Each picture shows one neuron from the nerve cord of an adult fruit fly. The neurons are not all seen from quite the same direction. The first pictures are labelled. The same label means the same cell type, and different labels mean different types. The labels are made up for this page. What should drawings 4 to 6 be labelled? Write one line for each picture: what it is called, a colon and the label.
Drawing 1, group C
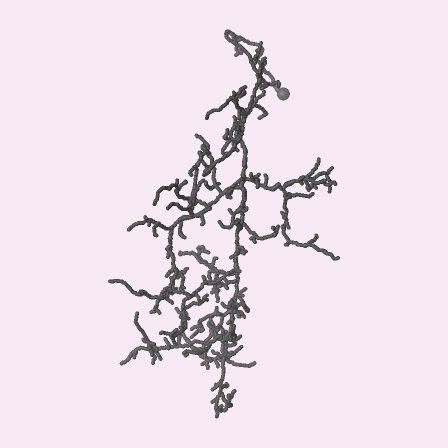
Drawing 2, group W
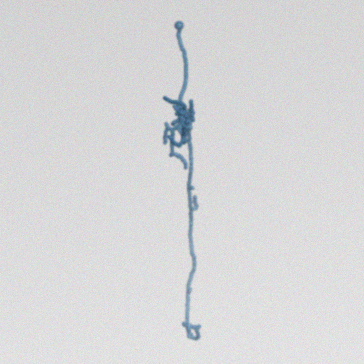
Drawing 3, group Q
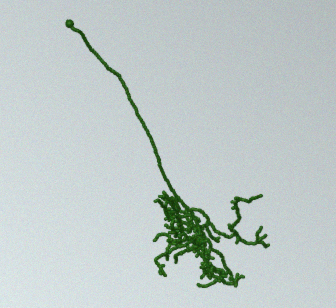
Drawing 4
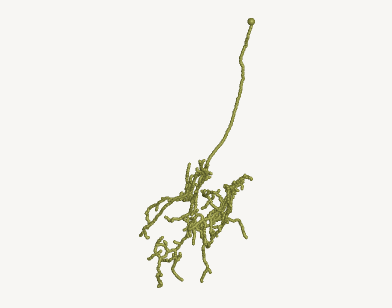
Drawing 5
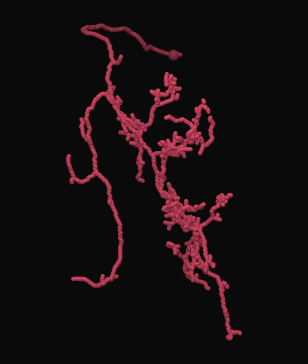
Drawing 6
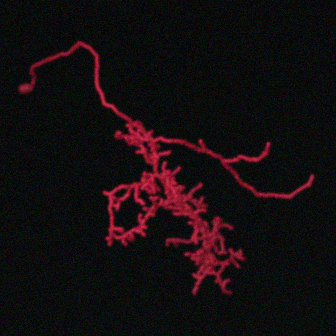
4: group Q
5: group C
6: group C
